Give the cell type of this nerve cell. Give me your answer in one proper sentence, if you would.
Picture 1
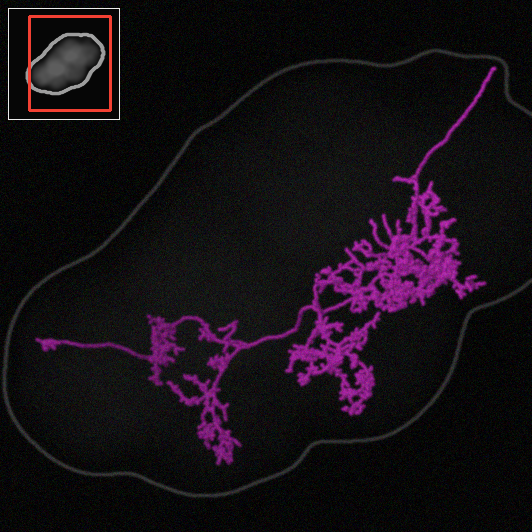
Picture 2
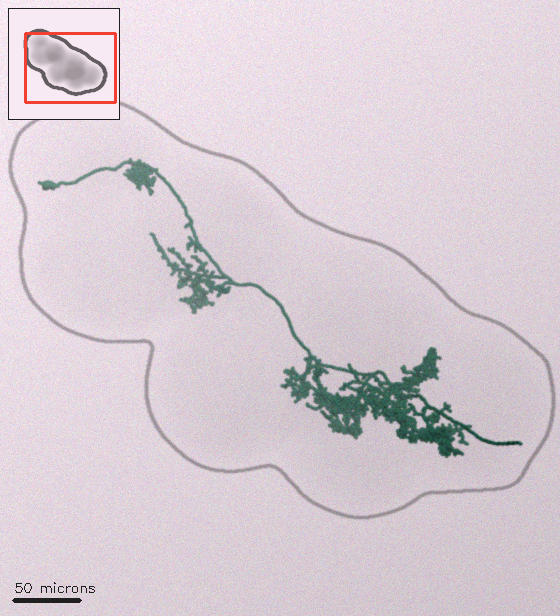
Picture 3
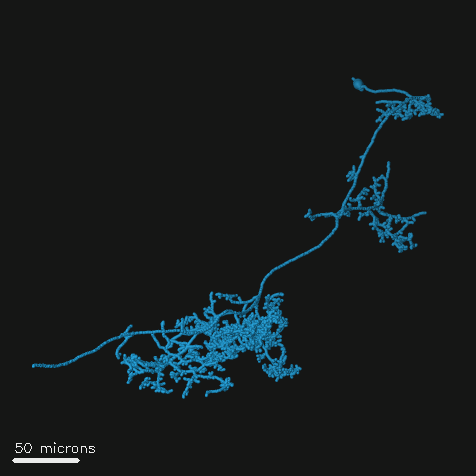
Within the cell type ANXXX027 sits this nerve cell.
